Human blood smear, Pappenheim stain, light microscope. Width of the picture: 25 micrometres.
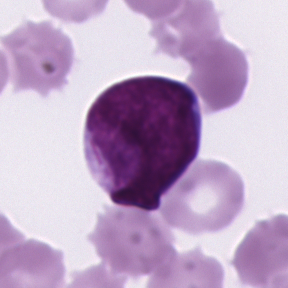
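Myeloblast in a stained blood smear, with a rounded outline, a few blunt corners and no projections from the surface. The nucleus is one unlobed mass, and a darker band runs along its bottom edge.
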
